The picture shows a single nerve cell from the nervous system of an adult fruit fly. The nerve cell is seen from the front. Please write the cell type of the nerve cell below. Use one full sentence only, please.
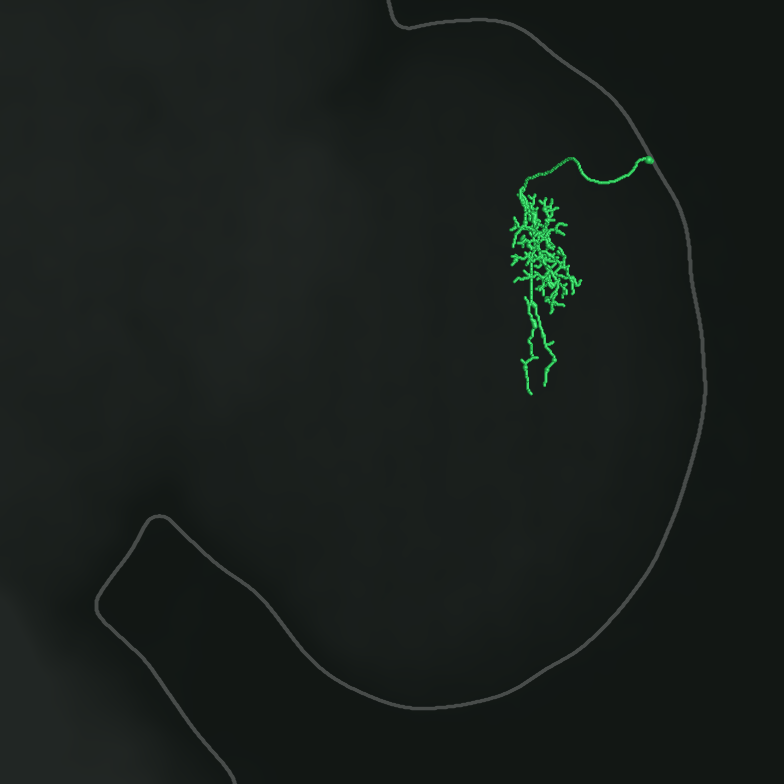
The cell type designation of this nerve cell is Cm6.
